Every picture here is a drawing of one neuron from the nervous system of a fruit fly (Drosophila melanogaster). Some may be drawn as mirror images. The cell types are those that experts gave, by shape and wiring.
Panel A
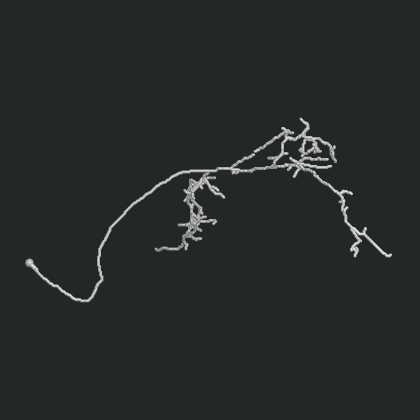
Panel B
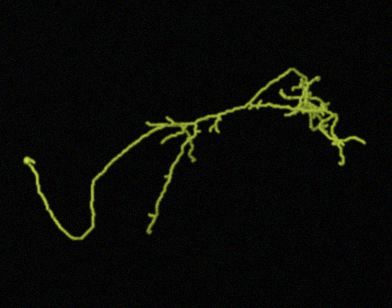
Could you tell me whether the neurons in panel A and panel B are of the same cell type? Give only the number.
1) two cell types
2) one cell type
1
